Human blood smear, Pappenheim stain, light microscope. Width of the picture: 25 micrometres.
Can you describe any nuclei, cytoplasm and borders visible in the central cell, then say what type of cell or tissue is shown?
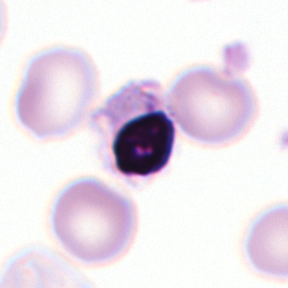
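Notice first the colour of the cytoplasm: a pale greyish-lilac, not a deep blue. Now follow its outer edge, which is irregular and frayed rather than smooth. Fine ragged projections stick out from that edge; you see them best at the upper left. There are no coarse granules in the cytoplasm. This cell is a normoblast.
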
